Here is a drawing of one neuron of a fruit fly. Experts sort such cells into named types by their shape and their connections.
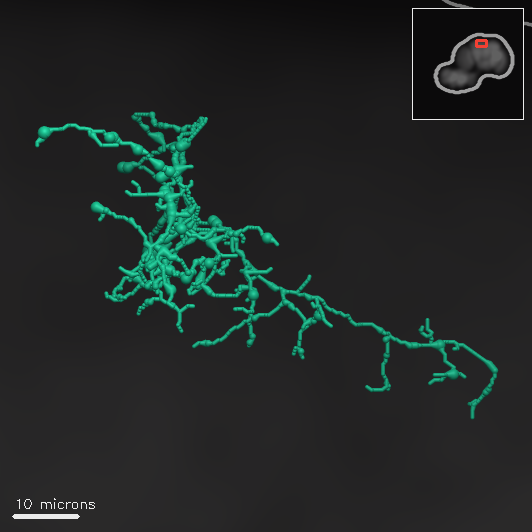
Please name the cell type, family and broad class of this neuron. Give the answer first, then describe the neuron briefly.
It is of cell type CB4198. Its family is hemilineage VLPd&p1_dorsal. It is a central-brain intrinsic neuron. From left to right in the picture it spans about 75 microns. Dozens of branch ends can be seen.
